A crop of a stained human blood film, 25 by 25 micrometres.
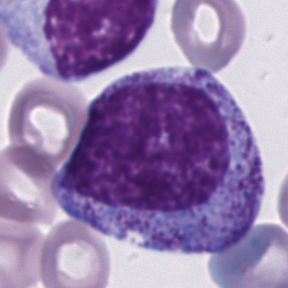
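Promyelocyte, the central cell in a stained smear of human peripheral blood. Its outline is rounded but slightly angular, with a smooth edge. The chromatin is finely stippled, not coarsely clumped. The pale blue-grey cytoplasm is widest along the lower right side and contains many scattered fine purple granules.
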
